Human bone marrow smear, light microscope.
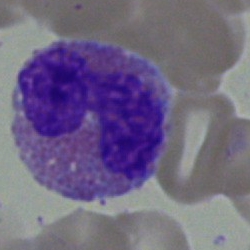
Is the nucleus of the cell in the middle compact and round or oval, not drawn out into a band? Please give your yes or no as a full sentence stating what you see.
No, there is a curved band-shaped nucleus without separate lobes, not a round or oval one.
